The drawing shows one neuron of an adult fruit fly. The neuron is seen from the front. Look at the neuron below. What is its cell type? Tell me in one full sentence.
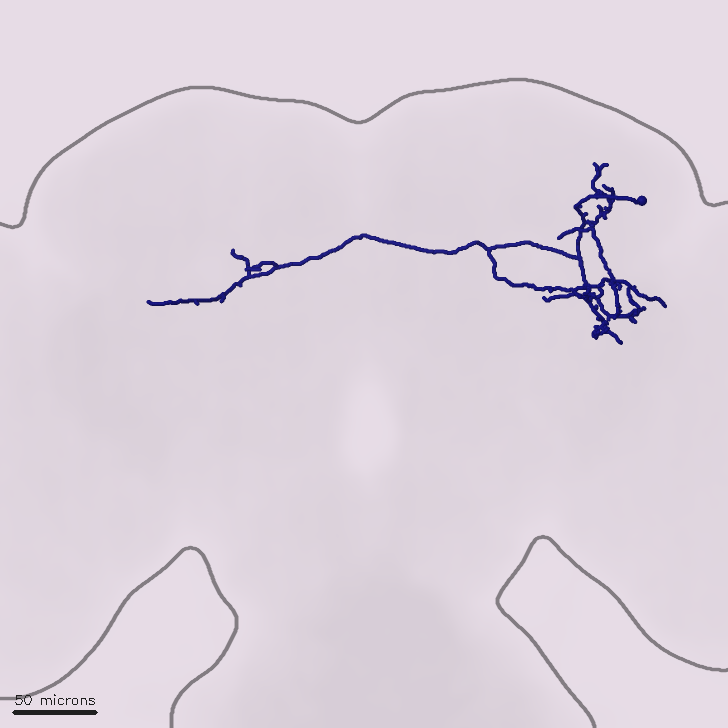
It is AVLP049 that is the cell type of the neuron.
